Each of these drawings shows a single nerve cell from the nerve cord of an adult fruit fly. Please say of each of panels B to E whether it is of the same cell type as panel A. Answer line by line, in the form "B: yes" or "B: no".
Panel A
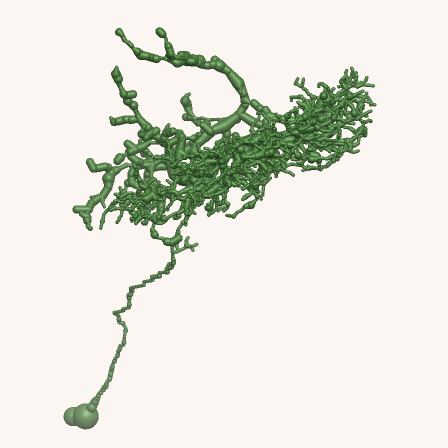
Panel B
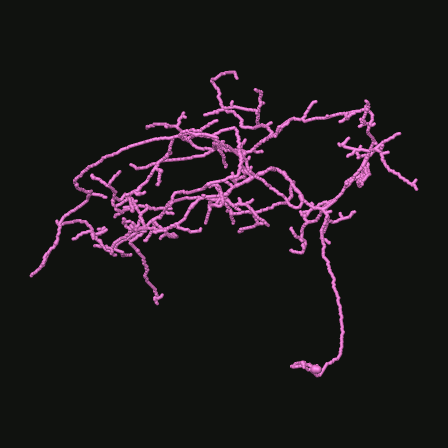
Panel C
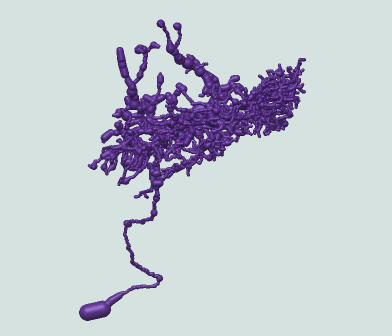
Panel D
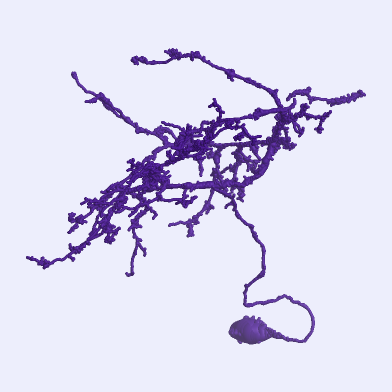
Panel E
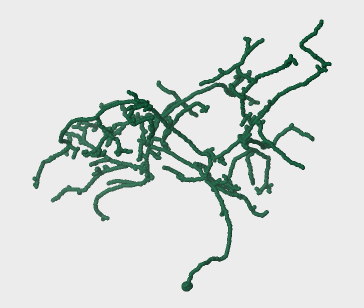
B: no
C: yes
D: yes
E: no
